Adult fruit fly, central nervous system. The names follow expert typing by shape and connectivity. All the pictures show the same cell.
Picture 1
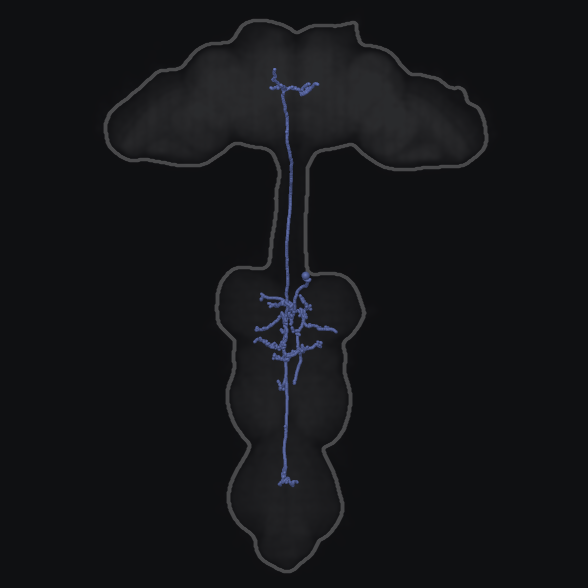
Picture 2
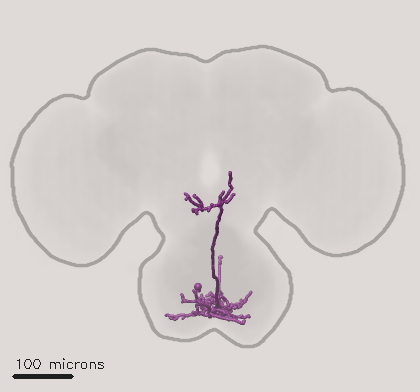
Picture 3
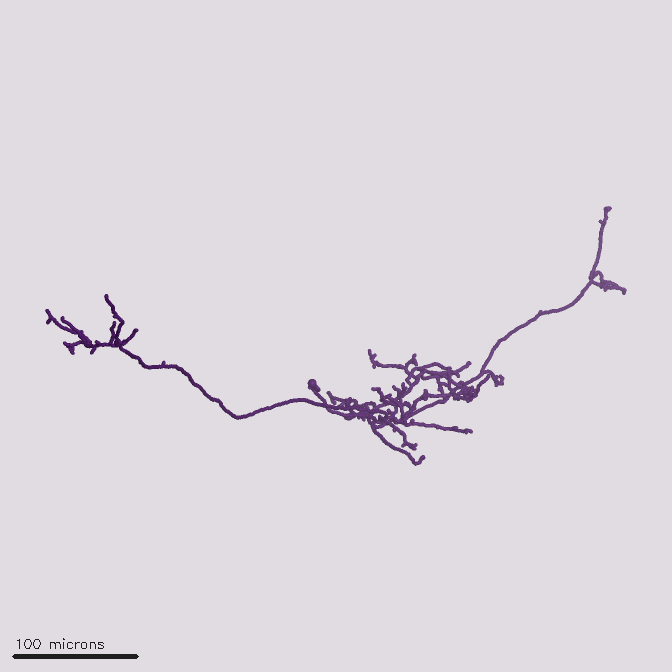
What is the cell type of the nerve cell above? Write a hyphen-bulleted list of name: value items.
- cell type: AN09B040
